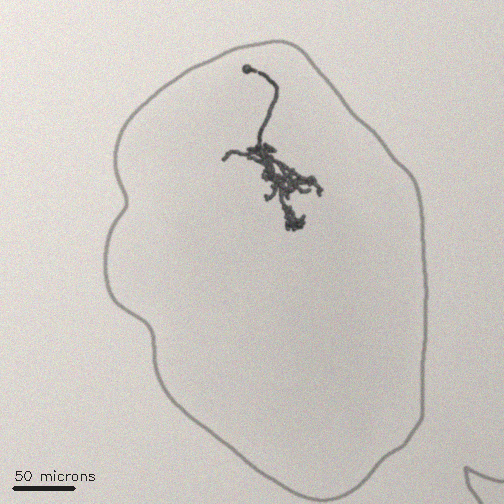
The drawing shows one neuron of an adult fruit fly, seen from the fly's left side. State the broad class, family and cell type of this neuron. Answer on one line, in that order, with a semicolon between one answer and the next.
central-brain intrinsic neuron; hemilineage SMPp&v1_posterior; CL189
